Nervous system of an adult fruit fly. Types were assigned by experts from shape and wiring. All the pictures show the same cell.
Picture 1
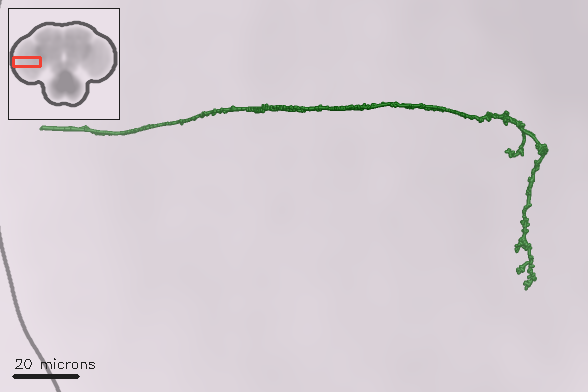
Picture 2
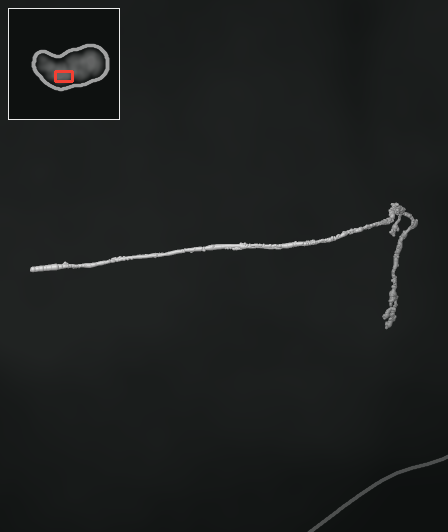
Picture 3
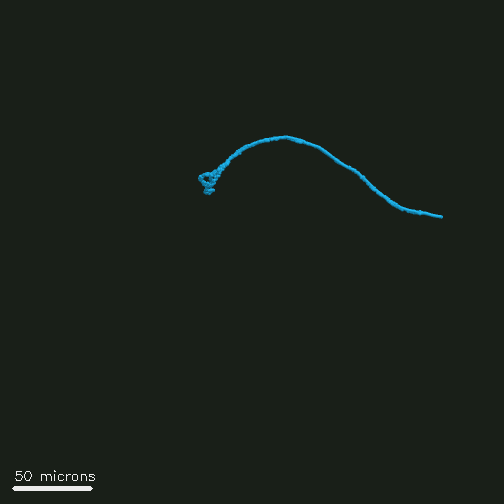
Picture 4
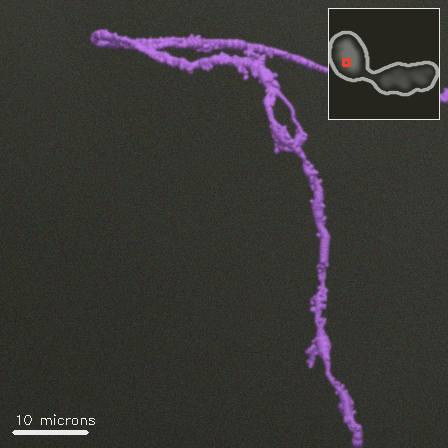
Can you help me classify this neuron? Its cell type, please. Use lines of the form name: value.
cell type: HBeyelet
